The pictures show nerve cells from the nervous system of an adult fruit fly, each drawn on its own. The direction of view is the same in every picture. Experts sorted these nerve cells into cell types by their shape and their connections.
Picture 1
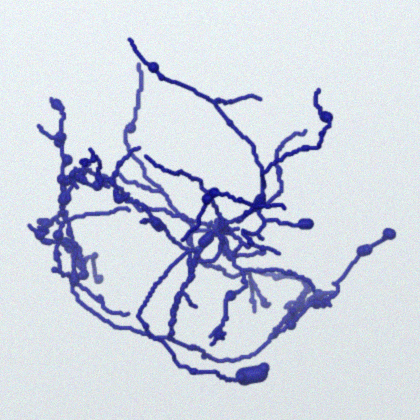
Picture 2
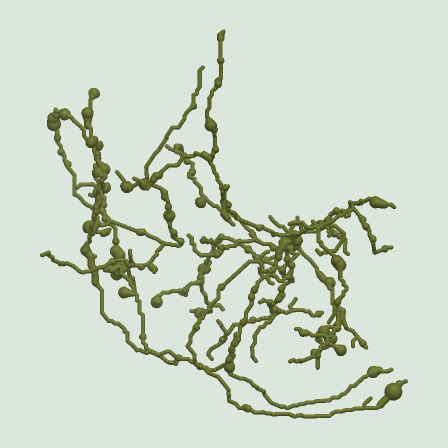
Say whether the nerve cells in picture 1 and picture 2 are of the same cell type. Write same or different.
same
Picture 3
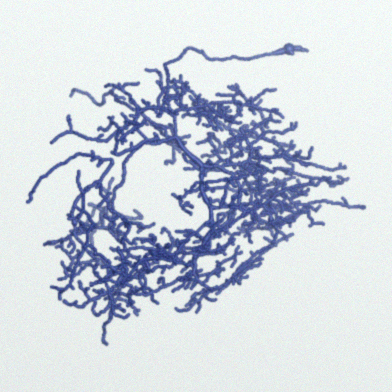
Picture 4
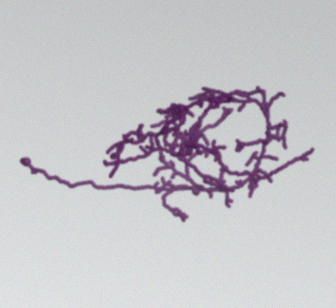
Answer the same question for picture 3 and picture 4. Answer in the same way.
different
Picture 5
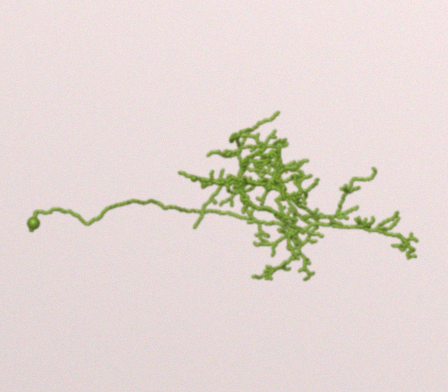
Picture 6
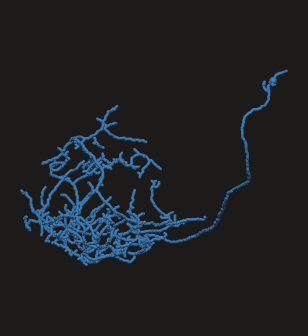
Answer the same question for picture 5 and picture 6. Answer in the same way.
different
